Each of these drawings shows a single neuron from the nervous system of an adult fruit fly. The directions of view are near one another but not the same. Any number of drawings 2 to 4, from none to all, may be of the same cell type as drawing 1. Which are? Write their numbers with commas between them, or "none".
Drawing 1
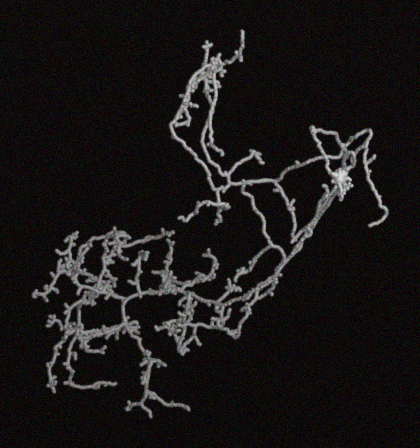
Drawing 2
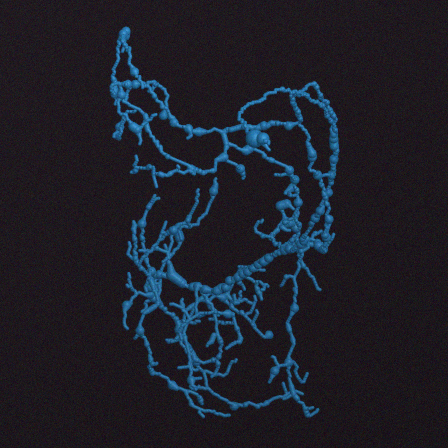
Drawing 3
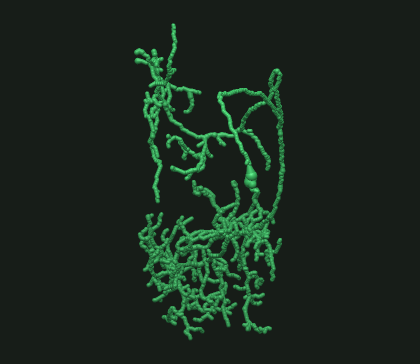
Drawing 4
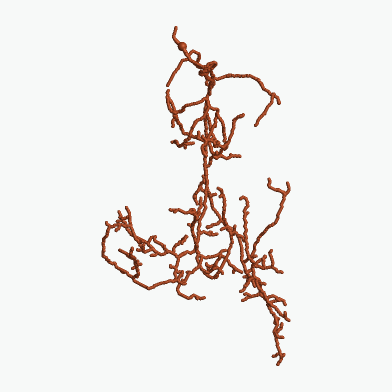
2, 3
